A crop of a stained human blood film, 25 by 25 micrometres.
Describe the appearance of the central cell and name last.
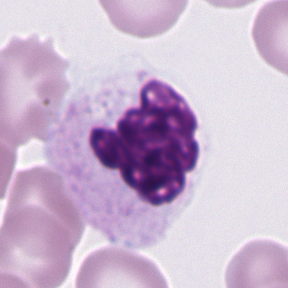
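The nucleus forms a compact cluster of several tightly folded lobes and measures about 10 micrometres across. It sits off-centre, toward the right side of the cell. Its chromatin is dark purple and coarsely clumped. Fine purplish granules are scattered through the cytoplasm. This cell is a segmented neutrophil.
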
